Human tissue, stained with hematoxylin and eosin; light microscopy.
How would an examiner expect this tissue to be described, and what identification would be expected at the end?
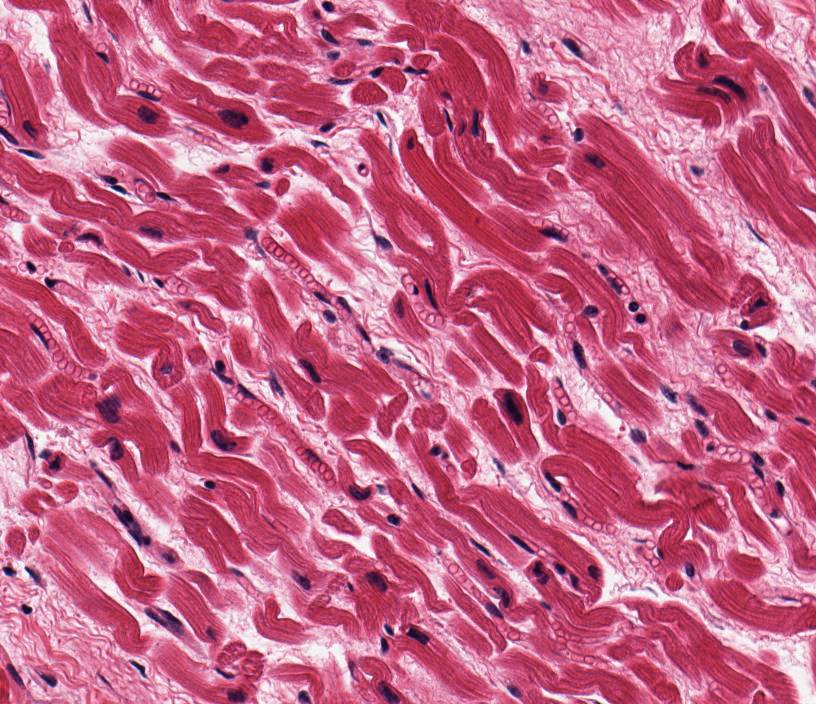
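The fibres have deep pink-red cytoplasm with fine striations, and their oval nuclei lie centrally within them. Throughout the field, capillaries with red blood cells lined up in single file lie in the spaces between the fibres. No fat cells are present anywhere. This tissue is atrial appendage of the heart.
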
